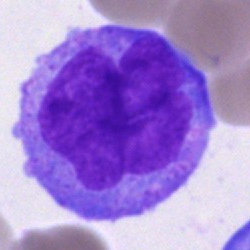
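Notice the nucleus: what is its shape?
Folded, with a deep notch at its top edge.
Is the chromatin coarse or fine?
Fine and lacy, not coarsely clumped.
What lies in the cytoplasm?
Fine, faint pinkish granules.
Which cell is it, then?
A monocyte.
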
